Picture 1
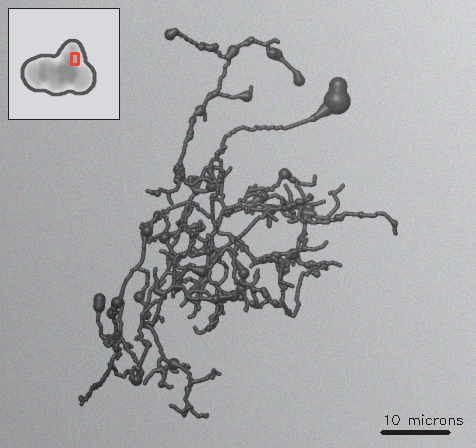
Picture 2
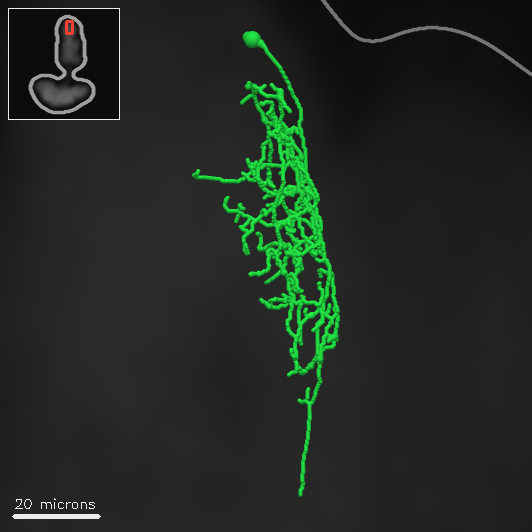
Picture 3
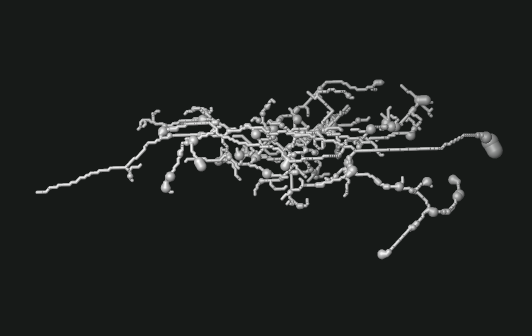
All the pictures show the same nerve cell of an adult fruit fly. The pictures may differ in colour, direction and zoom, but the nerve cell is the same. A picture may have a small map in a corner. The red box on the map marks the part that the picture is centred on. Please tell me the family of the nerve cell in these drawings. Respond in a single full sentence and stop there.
The nerve cell is filed under family hemilineage 01B.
